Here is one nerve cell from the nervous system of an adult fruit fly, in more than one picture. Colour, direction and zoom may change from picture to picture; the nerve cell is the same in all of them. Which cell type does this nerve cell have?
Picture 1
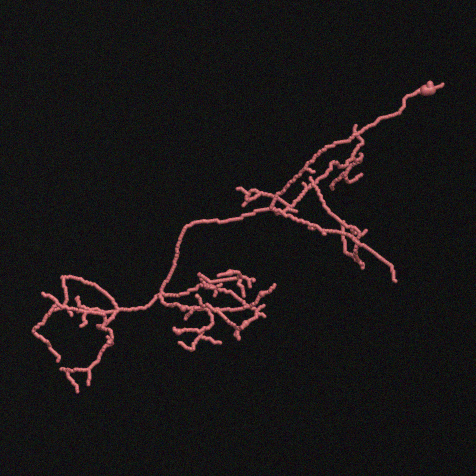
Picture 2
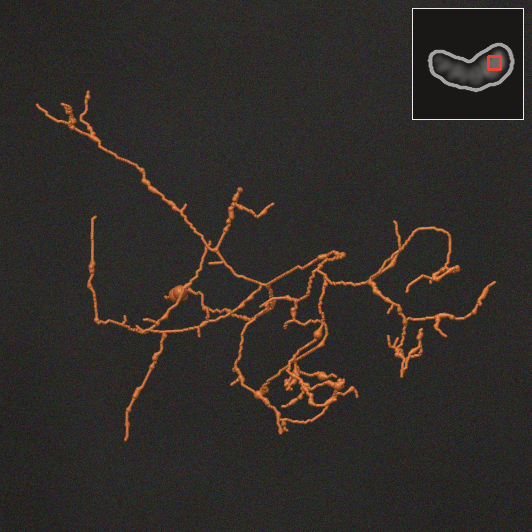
PAM03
